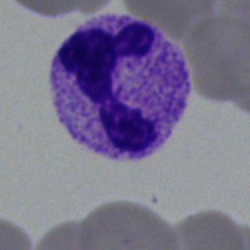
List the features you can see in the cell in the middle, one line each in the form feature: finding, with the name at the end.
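Chromatin: dark purple, densely clumped
Nucleoli: none visible
Cytoplasm: plentiful, pale lilac
Vacuoles: none seen
Identity: segmented neutrophil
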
